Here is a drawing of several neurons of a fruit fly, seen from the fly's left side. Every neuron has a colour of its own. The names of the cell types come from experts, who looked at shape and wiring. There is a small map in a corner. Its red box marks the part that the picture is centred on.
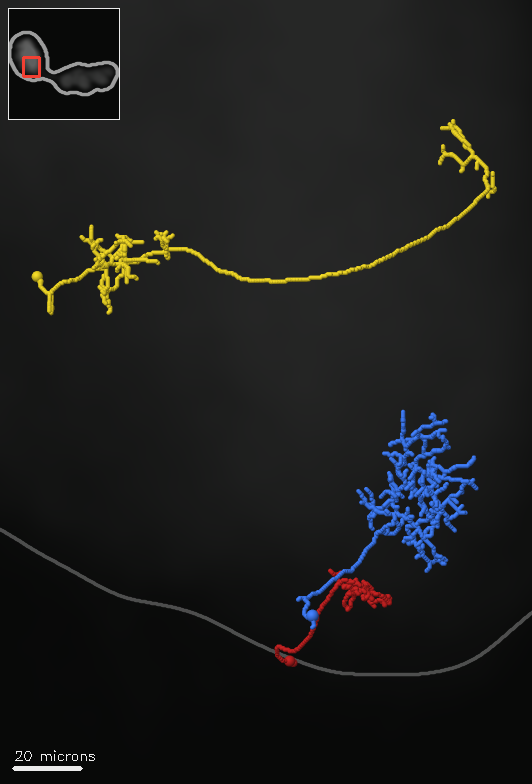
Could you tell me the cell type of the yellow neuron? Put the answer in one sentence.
The cell type is Tm39.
